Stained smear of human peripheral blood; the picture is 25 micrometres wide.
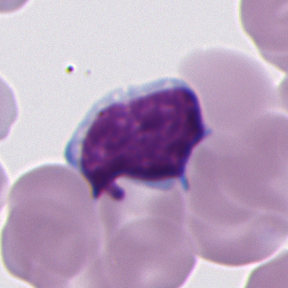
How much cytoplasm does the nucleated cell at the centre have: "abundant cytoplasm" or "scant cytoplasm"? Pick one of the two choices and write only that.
Scant cytoplasm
